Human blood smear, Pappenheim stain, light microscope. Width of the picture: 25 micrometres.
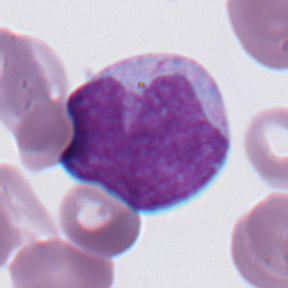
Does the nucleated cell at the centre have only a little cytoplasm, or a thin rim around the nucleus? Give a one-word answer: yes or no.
Yes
